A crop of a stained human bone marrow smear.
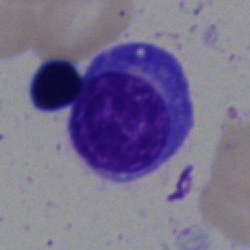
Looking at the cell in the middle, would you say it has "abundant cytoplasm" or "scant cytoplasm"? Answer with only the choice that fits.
Scant cytoplasm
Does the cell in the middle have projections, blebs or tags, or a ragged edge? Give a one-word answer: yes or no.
No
